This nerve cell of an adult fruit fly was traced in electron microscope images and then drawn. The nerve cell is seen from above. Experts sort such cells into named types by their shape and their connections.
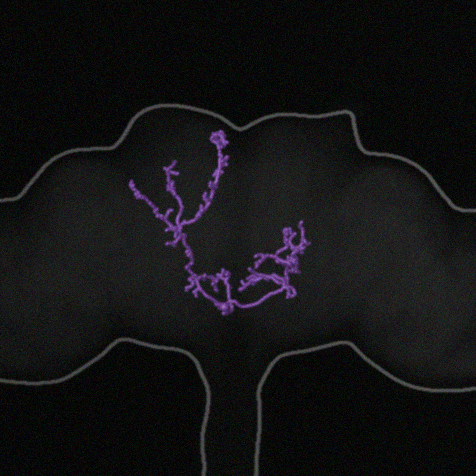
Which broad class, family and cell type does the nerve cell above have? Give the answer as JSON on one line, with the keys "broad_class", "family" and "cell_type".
{"broad_class": "central-brain intrinsic neuron", "family": "hemilineage DM1_dorsal", "cell_type": "SMP488"}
